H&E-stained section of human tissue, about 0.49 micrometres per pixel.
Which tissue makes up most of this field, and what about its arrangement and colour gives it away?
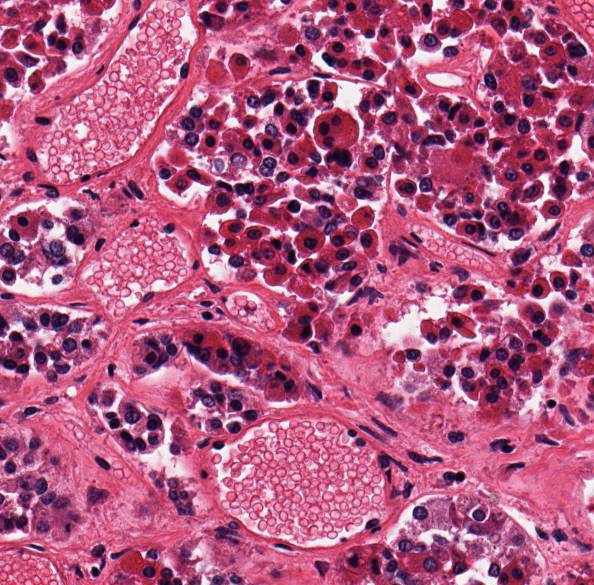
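The pars distalis of the pituitary is what this field mainly shows. Begin with the nests of cells: in the upper centre and right, many have intensely eosinophilic red cytoplasm.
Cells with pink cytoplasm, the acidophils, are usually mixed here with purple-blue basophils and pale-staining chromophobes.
Elsewhere, especially lower left and centre, nests hold cells with paler purplish-grey cytoplasm. Several large rounded vessels packed with red blood cells lie at the left edge and lower centre.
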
